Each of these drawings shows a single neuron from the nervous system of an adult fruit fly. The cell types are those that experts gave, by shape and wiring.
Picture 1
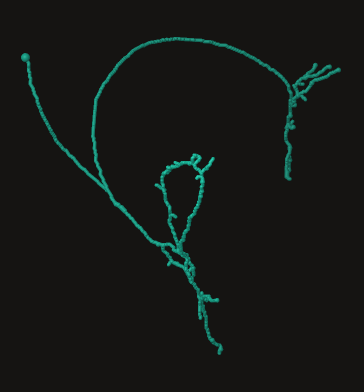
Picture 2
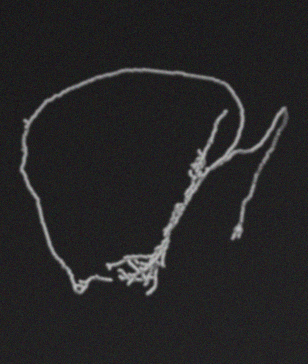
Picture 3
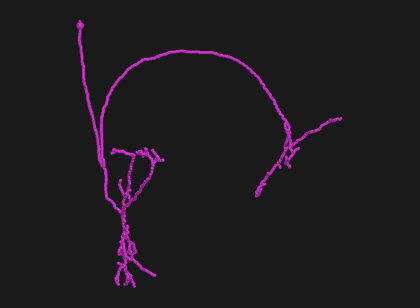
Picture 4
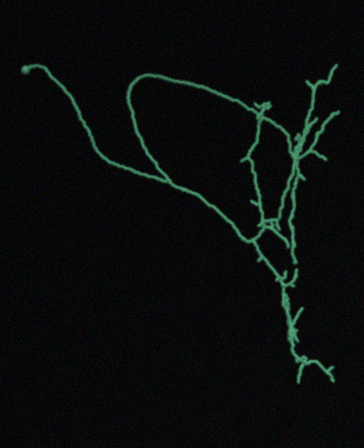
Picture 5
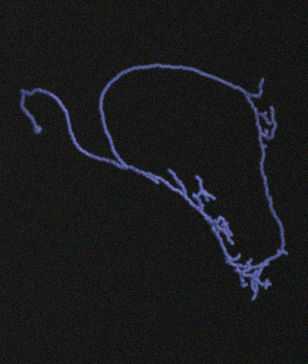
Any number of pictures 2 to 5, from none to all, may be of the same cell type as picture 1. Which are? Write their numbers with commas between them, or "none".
3, 4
